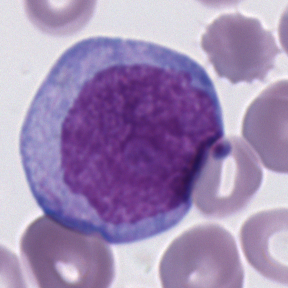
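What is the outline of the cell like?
It is smooth.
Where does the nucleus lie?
Off-centre, towards the right side of the cell.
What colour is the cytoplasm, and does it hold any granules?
It is blue, and no granules are visible in it.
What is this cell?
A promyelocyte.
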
